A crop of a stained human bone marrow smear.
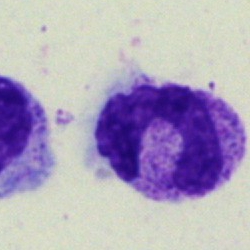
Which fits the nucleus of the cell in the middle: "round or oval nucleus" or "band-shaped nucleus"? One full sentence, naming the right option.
Shaped like a horseshoe, C, U or S, its nucleus lacks separate lobes.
